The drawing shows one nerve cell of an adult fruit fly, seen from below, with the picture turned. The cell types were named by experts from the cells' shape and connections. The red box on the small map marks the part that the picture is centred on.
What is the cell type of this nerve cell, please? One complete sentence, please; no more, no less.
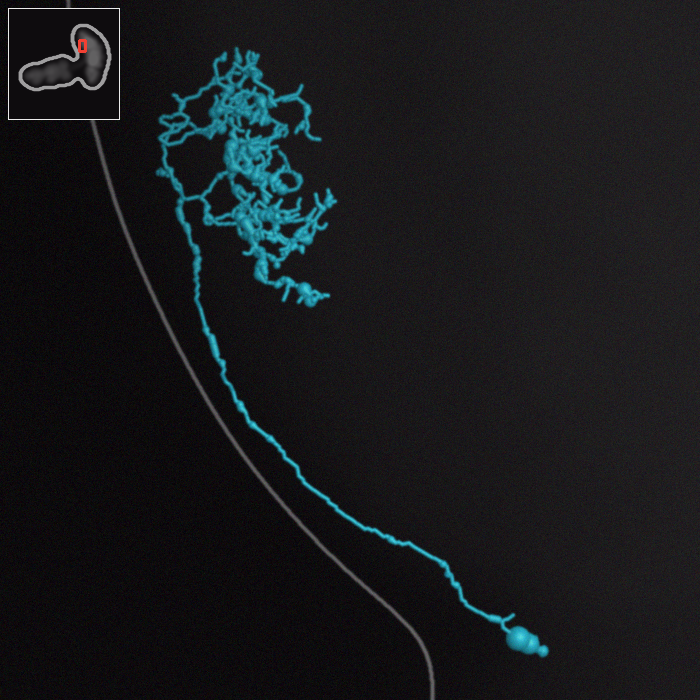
This nerve cell falls under the cell type LPi2e.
